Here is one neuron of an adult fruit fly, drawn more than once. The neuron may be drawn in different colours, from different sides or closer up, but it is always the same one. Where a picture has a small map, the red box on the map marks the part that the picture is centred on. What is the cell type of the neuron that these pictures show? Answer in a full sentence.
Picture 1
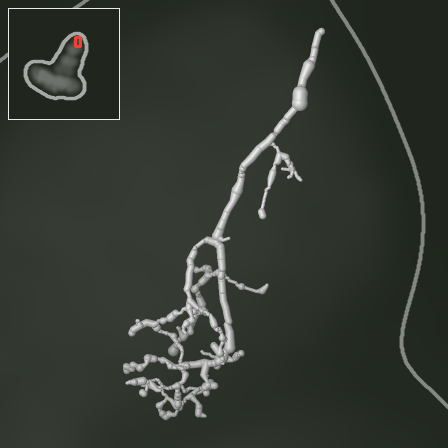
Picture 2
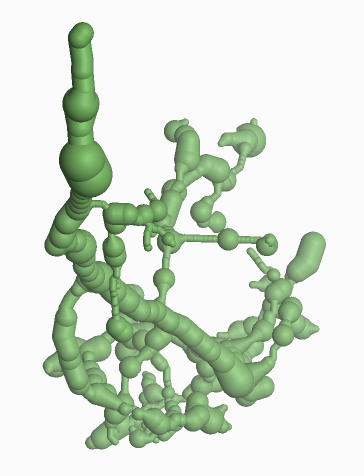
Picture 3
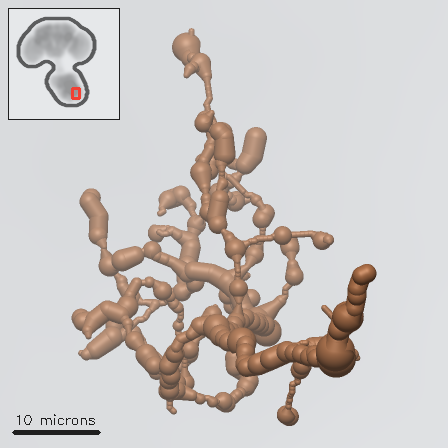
The cell type is SNxx11.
